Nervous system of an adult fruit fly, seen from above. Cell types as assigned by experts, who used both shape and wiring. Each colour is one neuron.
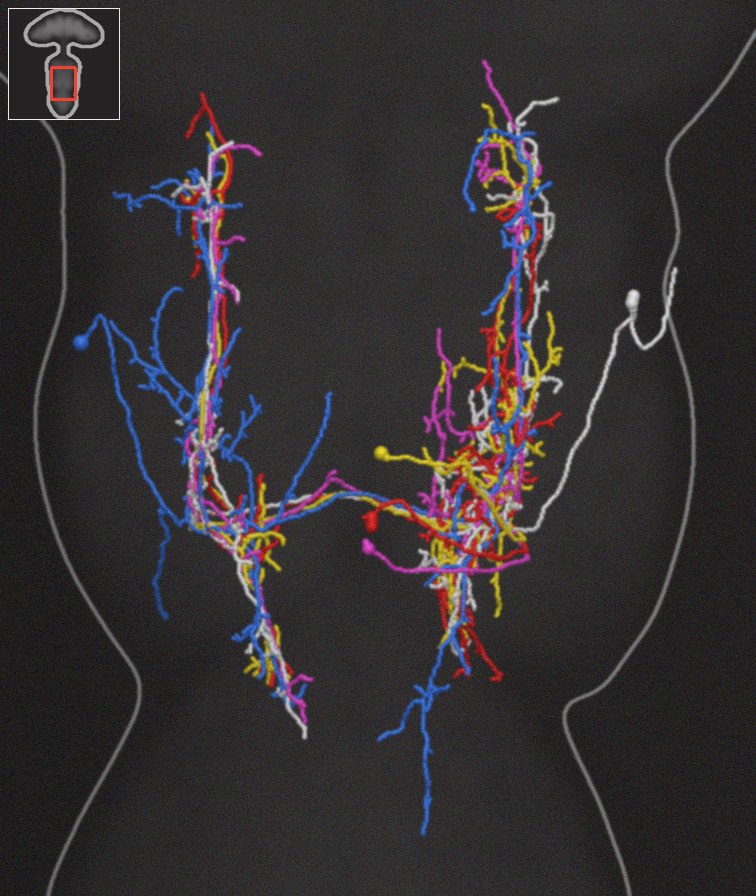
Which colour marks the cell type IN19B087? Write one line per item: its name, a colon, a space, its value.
colour: magenta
